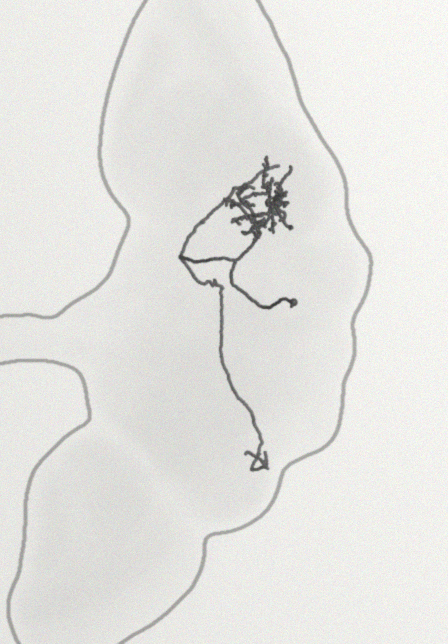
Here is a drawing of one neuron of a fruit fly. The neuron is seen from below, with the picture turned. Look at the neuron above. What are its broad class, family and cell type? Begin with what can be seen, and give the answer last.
It lies in the brain. In this view it is more than twice as tall as it is wide. This is a central-brain intrinsic neuron. Its family is hemilineage LALv1_ventral. The cell type is CB1498.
